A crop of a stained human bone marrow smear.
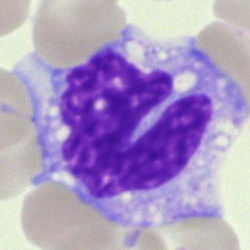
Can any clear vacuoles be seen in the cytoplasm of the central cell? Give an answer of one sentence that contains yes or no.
Yes, at least one clear vacuole is present within the cytoplasm of the cell.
